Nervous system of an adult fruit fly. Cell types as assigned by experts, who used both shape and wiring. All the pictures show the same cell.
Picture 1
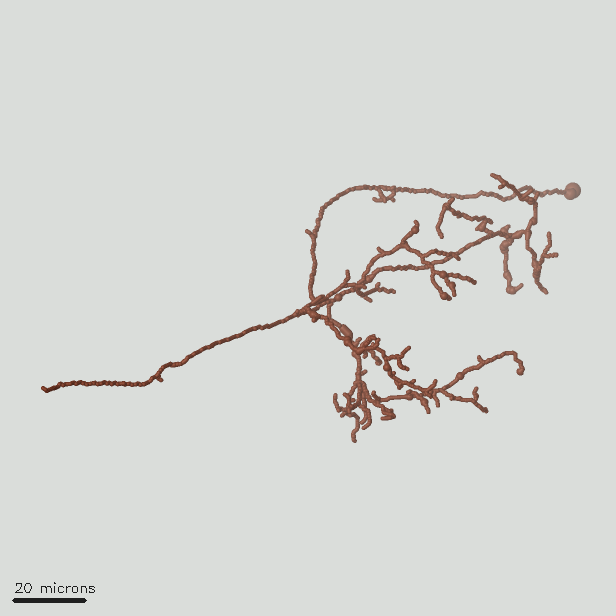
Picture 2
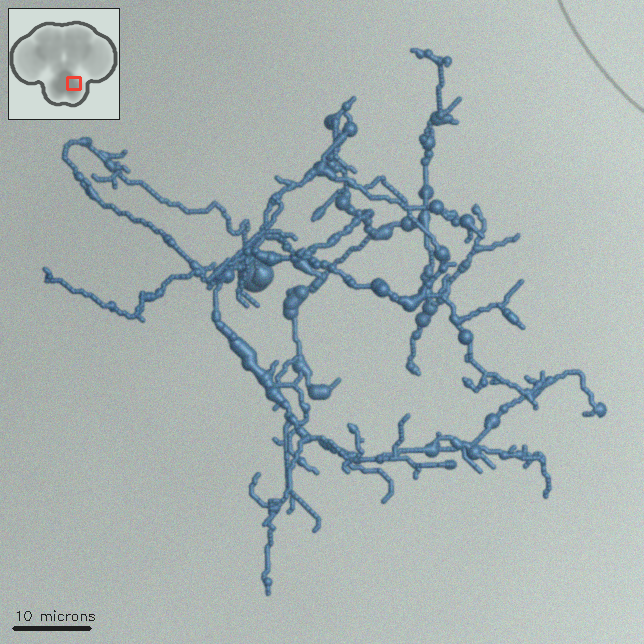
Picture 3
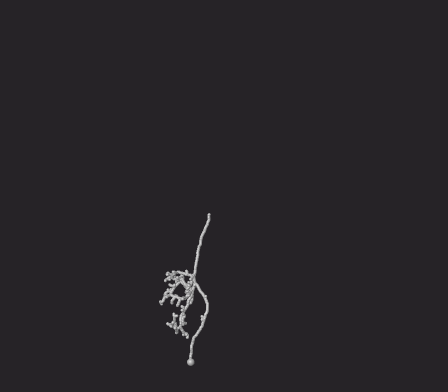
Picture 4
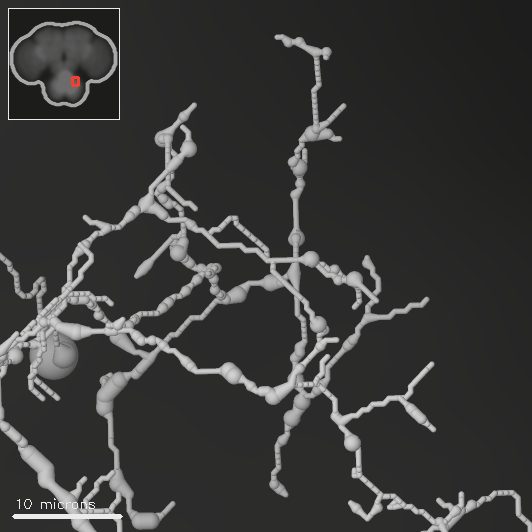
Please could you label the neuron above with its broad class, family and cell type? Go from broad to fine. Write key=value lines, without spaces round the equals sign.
broad_class=nerve-cord intrinsic neuron
family=hemilineage 21A
cell_type=IN21A039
